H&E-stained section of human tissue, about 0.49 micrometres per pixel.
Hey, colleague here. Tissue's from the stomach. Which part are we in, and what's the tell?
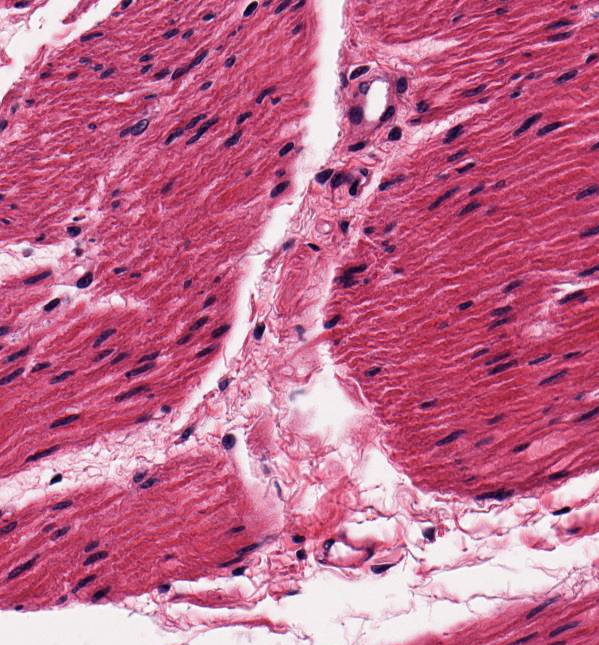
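Answer: smooth muscle. Large bundles of roughly parallel fibres are separated by pale loose connective tissue and empty clefts, one wispy septum running diagonally from top centre toward bottom centre. Each fibre holds a single central nucleus, oval to elongated.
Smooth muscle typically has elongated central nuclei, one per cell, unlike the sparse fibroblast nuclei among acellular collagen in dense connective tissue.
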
